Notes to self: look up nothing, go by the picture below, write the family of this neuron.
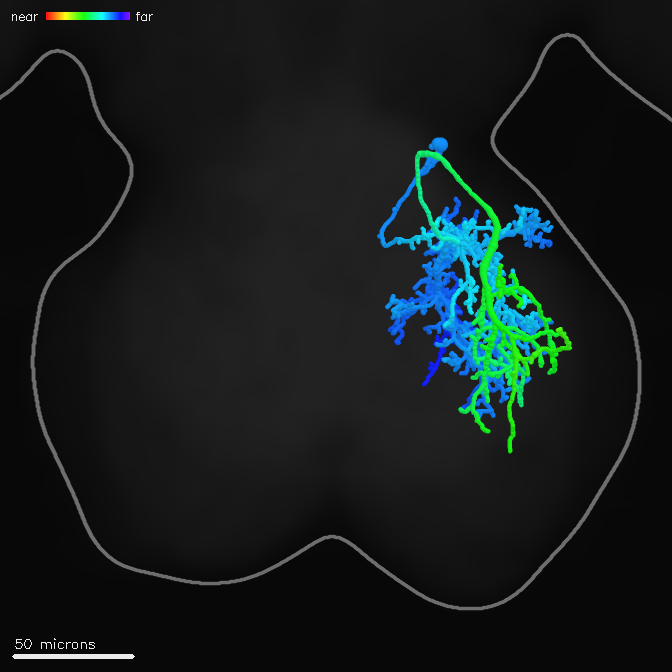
hemilineage 03A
